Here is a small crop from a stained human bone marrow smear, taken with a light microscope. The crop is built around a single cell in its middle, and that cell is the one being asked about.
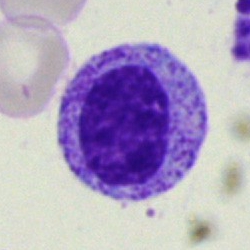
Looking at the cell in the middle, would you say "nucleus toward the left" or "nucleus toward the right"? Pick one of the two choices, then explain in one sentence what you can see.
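Nucleus toward the left. The nucleus sits off-centre, toward the left side of the cell.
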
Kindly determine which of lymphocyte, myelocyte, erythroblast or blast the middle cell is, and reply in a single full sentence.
The cell at the central position in this crop is a myelocyte.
